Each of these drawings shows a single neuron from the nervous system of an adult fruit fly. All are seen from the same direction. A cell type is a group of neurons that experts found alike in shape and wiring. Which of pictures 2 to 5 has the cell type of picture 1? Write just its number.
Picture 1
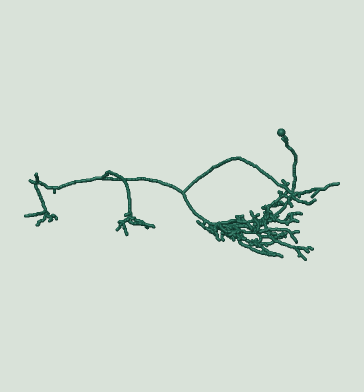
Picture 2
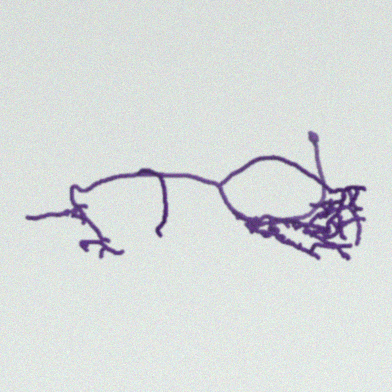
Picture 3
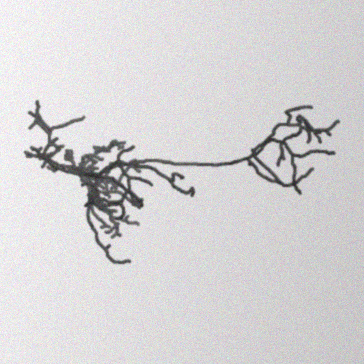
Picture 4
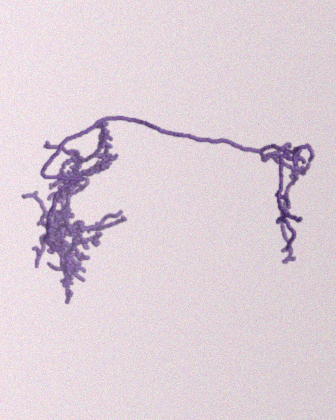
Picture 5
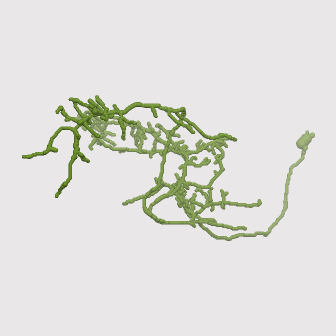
2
